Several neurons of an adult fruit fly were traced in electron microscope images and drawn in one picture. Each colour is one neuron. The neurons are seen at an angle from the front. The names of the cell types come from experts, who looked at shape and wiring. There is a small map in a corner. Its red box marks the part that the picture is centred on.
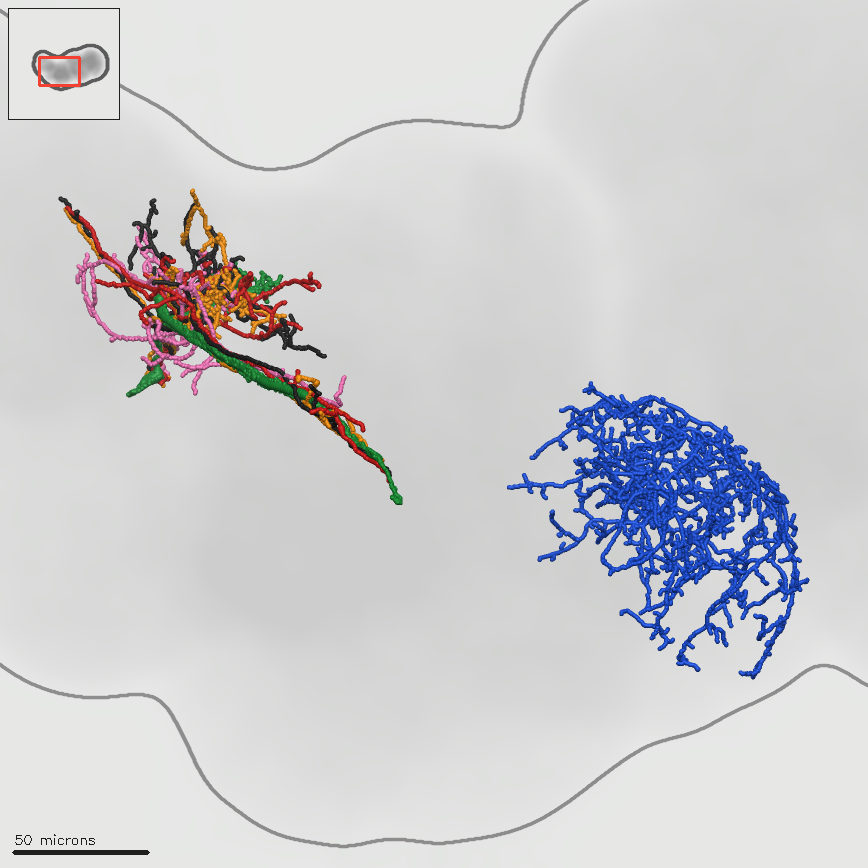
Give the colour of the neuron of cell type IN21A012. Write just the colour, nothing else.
blue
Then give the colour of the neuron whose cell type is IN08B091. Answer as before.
red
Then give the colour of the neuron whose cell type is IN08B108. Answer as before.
pink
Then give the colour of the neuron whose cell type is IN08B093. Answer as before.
orange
